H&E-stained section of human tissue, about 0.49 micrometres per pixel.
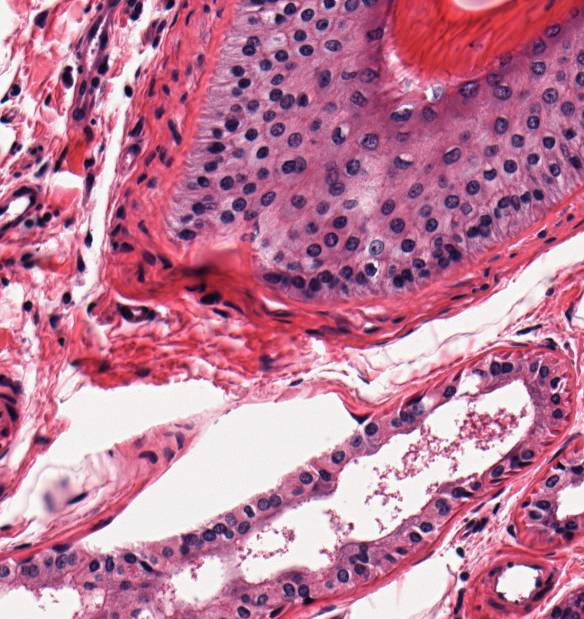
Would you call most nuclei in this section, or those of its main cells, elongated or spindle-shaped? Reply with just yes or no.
No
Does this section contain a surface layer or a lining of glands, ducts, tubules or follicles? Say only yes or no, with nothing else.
Yes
